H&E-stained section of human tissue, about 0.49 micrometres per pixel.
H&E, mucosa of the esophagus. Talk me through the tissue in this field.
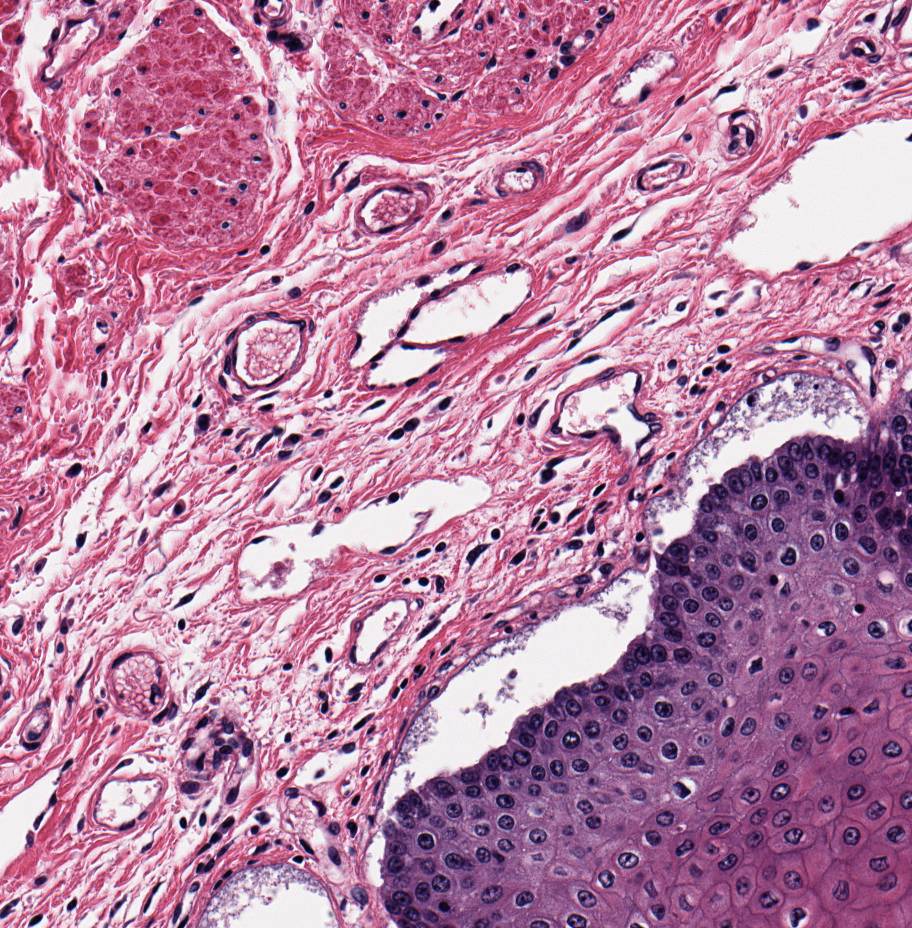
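Look first to the lower right corner: stratified squamous epithelium sits there, and connective tissue fills the rest of the field. Its nuclei are round to oval, with finely dispersed chromatin and small nucleoli. Now follow its upper-left edge, where a clear cleft holding fine granular debris parts it from the stroma. In that stroma you'll find many thin-walled, elongated vascular spaces lined by flat endothelial nuclei.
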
